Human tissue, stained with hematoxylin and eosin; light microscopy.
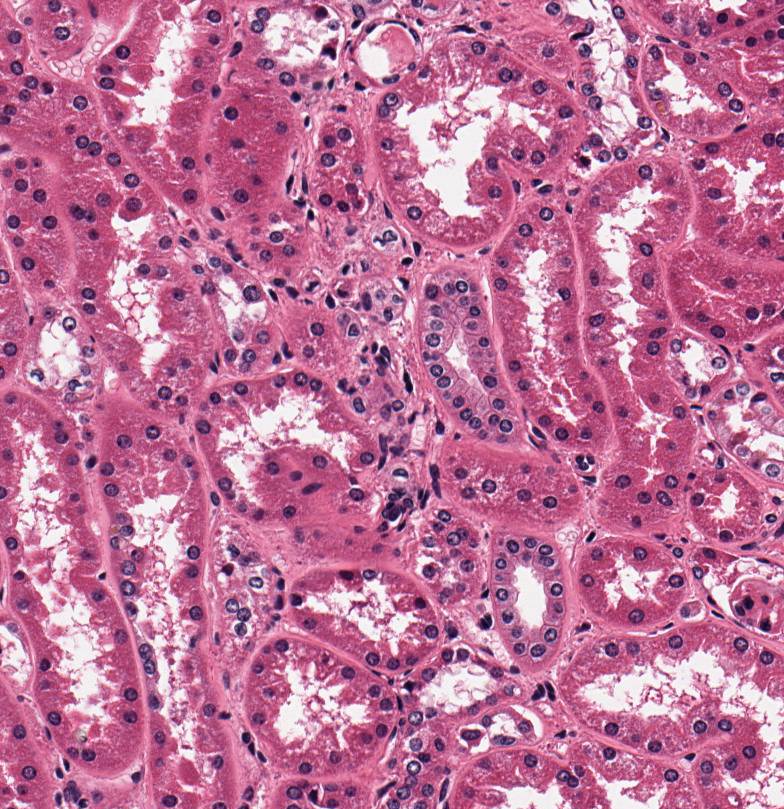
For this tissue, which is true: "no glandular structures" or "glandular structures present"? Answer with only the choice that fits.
Glandular structures present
